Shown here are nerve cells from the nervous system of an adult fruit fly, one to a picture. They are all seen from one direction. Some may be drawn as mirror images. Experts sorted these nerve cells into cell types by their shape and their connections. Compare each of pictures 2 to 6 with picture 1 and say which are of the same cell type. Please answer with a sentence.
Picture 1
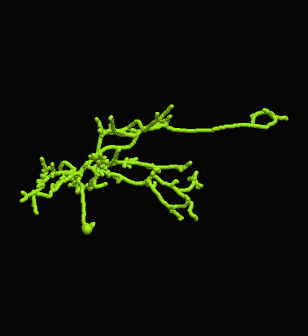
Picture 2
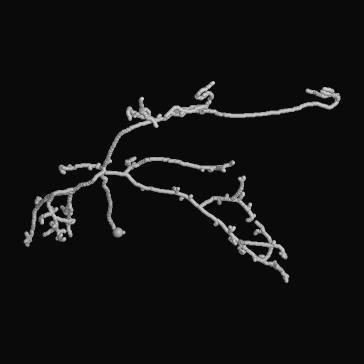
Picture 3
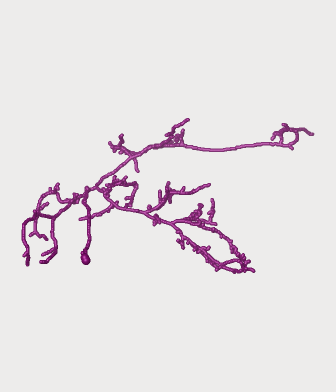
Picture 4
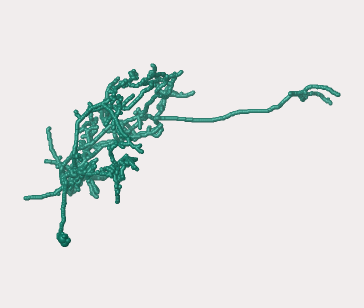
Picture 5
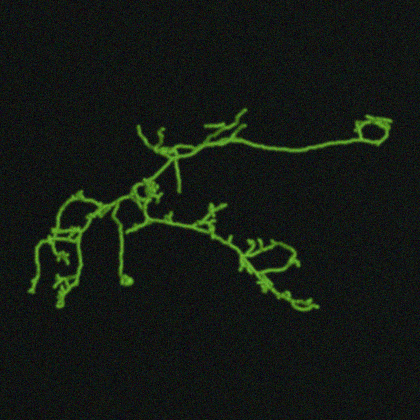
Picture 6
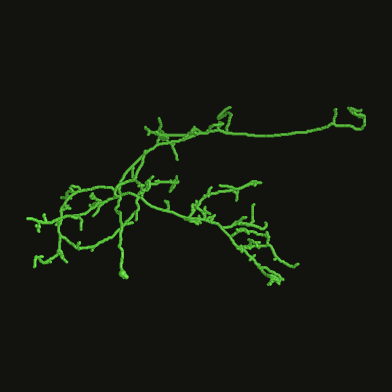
Picture 2, picture 3, picture 5 and picture 6 are of the same cell type.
